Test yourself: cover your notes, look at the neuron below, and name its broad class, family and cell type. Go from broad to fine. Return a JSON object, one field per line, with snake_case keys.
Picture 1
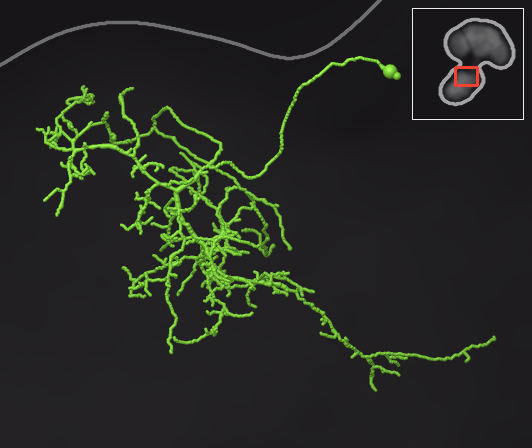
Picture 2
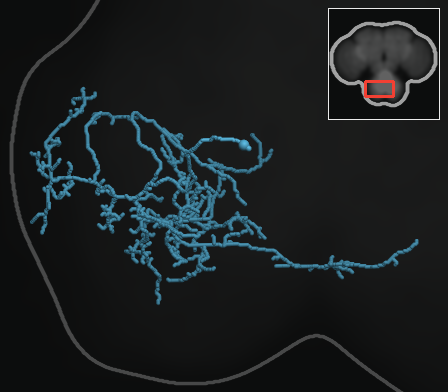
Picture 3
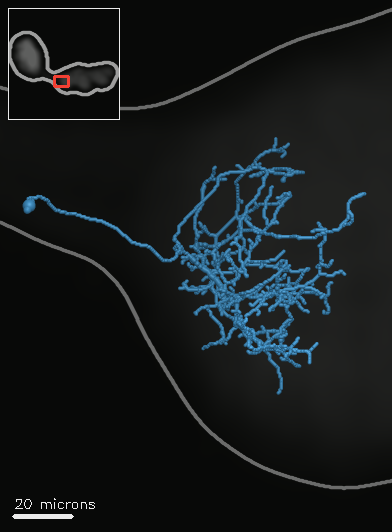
{
 "broad_class": "nerve-cord intrinsic neuron",
 "family": "hemilineage 16B",
 "cell_type": "IN16B080"
}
